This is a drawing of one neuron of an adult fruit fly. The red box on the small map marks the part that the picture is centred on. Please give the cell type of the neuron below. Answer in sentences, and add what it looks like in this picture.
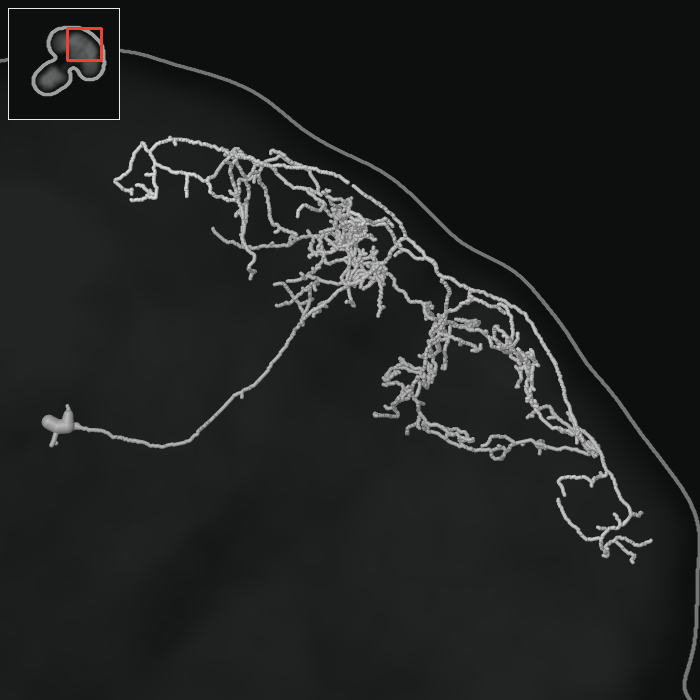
It is of cell type SMP588. It is a central-brain intrinsic neuron. Its cell body lies on the left of the picture. Dozens of branch ends can be seen.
